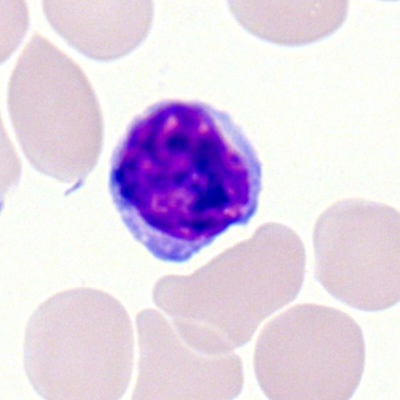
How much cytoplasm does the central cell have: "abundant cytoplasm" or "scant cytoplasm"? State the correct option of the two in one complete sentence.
There is only scant cytoplasm around the nucleus of this cell.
